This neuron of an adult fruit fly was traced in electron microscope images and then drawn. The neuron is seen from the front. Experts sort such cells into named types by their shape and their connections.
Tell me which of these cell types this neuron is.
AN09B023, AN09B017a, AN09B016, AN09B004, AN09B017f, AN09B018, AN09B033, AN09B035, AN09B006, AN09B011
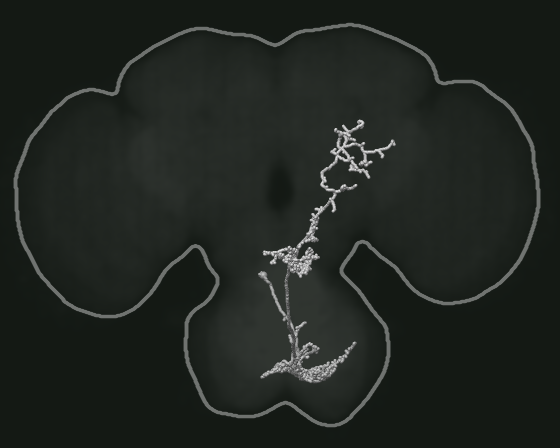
AN09B023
